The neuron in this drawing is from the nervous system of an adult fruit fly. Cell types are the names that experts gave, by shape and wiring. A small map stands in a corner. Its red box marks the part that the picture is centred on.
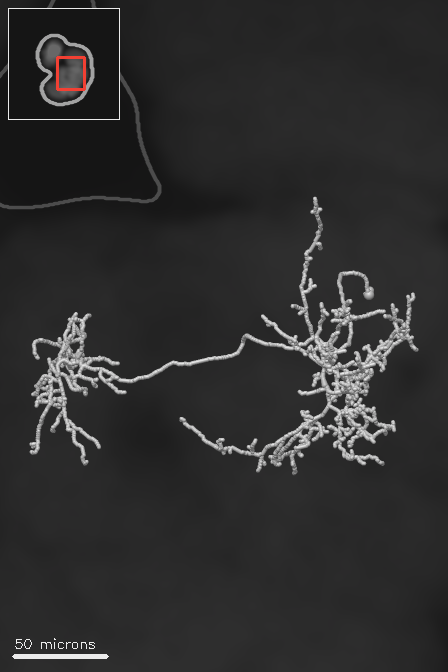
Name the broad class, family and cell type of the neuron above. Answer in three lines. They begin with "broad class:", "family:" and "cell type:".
broad class: central-brain intrinsic neuron
family: hemilineage VLPl&p1_posterior
cell type: CL260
